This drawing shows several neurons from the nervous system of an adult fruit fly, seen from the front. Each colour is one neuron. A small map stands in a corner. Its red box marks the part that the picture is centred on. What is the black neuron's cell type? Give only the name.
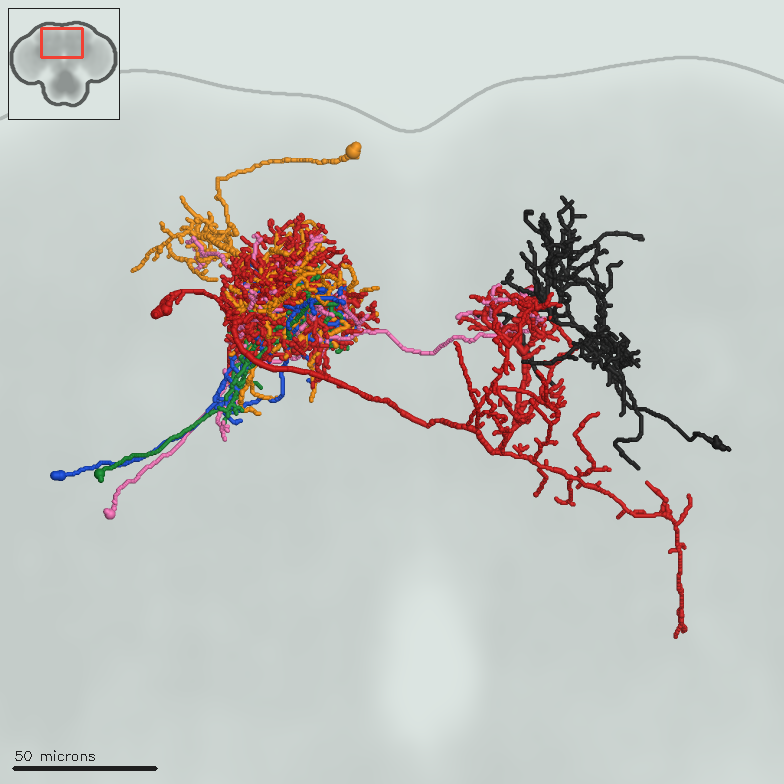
MBON10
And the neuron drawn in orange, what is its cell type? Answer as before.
CRE102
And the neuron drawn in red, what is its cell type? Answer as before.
CRE042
